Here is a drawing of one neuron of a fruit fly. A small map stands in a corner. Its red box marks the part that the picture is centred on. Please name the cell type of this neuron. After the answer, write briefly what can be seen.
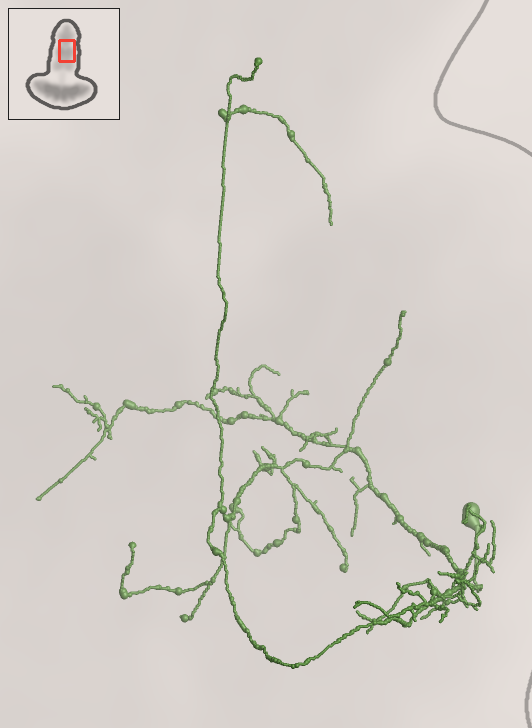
It is of cell type IN17A119. It is a nerve-cord intrinsic neuron. Dozens of branch ends can be seen. As drawn here it is taller than it is wide.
